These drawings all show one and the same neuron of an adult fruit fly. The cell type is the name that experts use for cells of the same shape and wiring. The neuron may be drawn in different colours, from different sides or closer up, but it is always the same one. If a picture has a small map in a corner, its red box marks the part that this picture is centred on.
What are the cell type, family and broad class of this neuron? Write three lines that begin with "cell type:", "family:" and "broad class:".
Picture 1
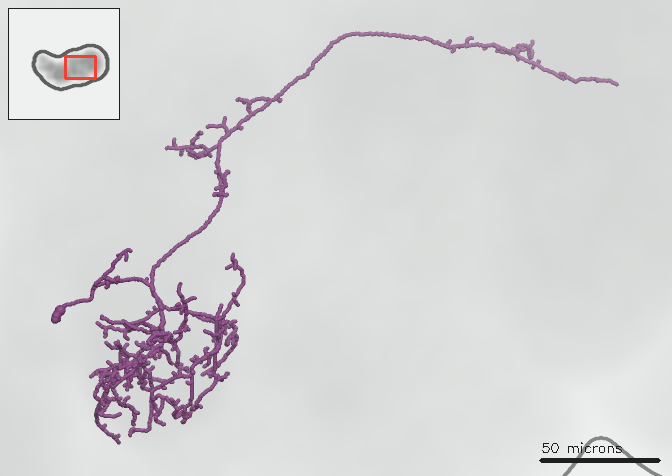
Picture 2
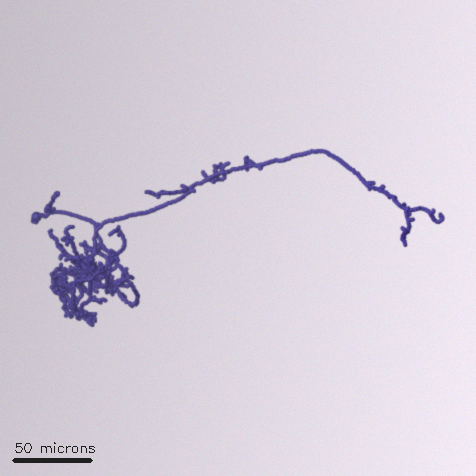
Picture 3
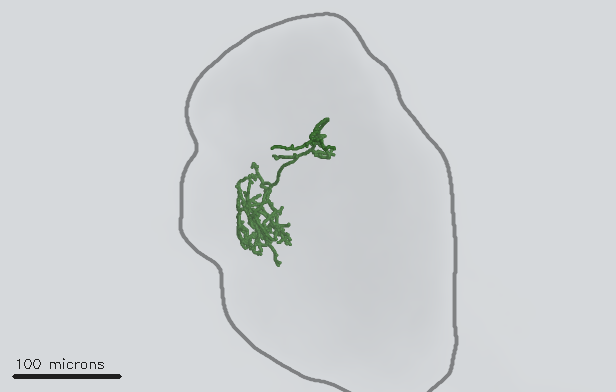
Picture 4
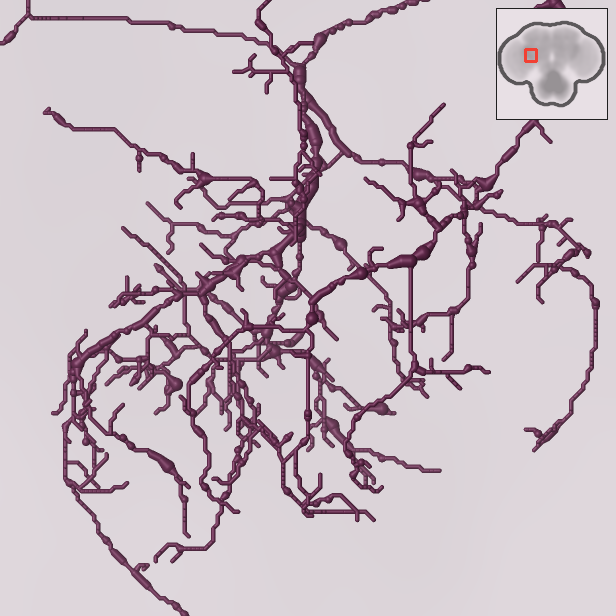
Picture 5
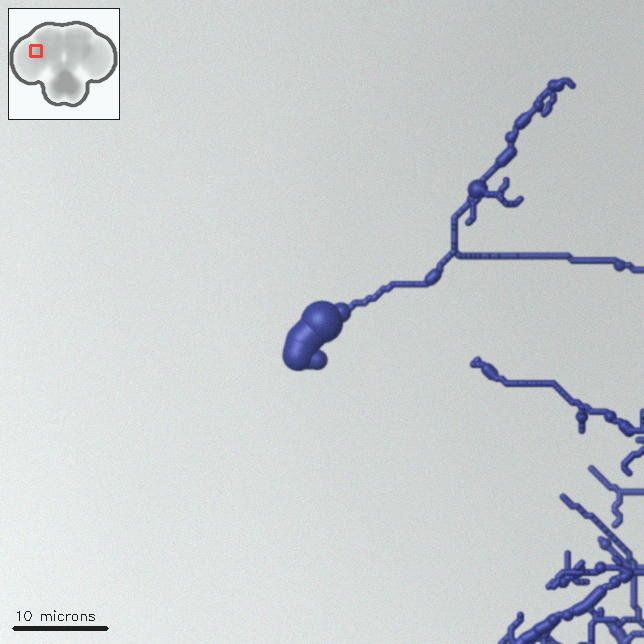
cell type: AVLP195
family: hemilineage VLPl2_medial
broad class: central-brain intrinsic neuron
